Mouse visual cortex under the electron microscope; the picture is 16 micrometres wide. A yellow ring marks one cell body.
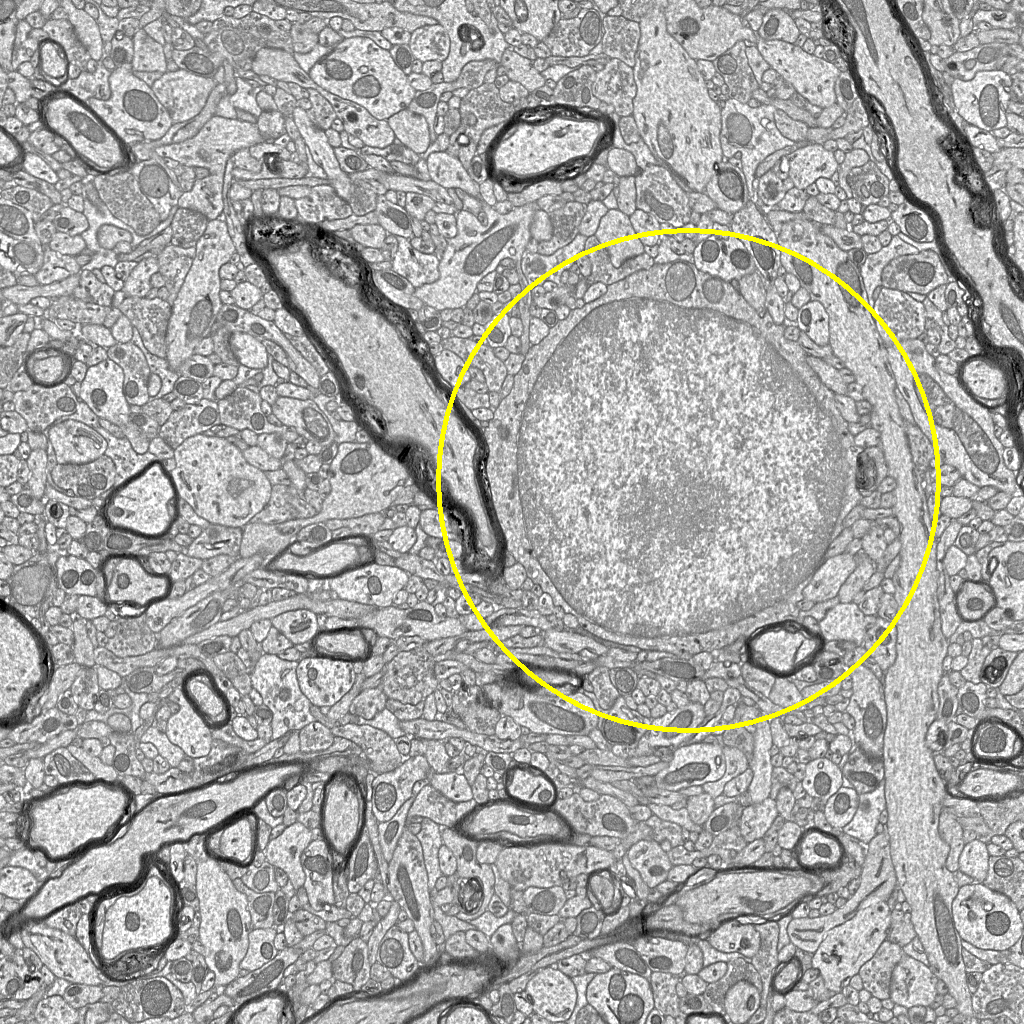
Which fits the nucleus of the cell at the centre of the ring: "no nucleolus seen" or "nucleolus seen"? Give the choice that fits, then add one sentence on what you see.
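No nucleolus seen. No distinct dense nucleolus is seen in the nucleus.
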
